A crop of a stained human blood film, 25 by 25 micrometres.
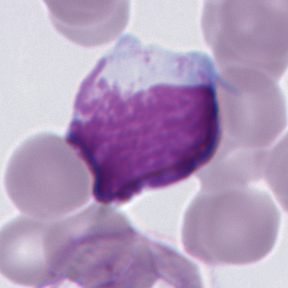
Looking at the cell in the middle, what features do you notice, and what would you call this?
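Starting with the outline, I see straight stretches and corners rather than a smooth round curve, so it is angular. The nucleus takes up roughly the lower three quarters of the cell as one unlobed mass. I can't make out a distinct nucleolus in it. Along the top of the cell, the scant cytoplasm sits as a cap. This one is a large granular lymphocyte.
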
